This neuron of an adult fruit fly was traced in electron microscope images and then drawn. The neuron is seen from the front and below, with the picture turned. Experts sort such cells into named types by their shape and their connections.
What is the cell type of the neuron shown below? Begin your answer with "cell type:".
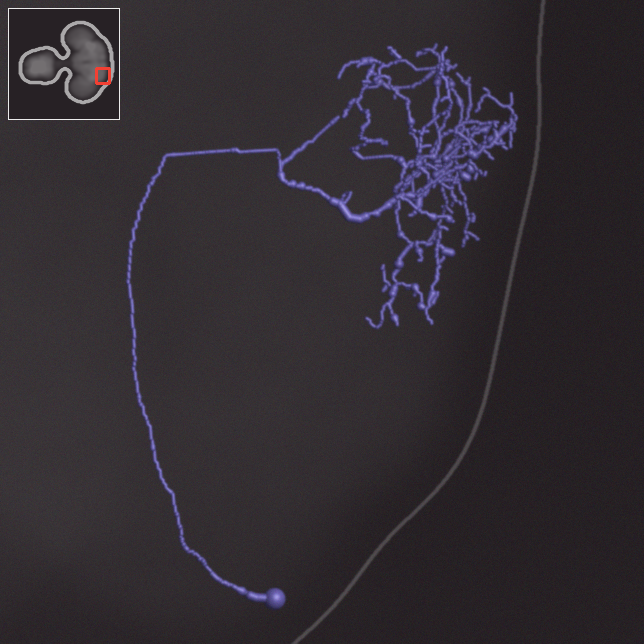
cell type: SLP022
